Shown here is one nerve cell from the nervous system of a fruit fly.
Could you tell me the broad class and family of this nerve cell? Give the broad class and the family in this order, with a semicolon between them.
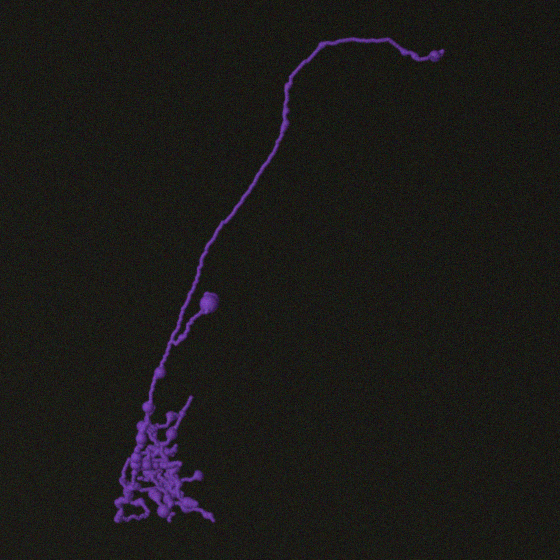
visual projection neuron; LPC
